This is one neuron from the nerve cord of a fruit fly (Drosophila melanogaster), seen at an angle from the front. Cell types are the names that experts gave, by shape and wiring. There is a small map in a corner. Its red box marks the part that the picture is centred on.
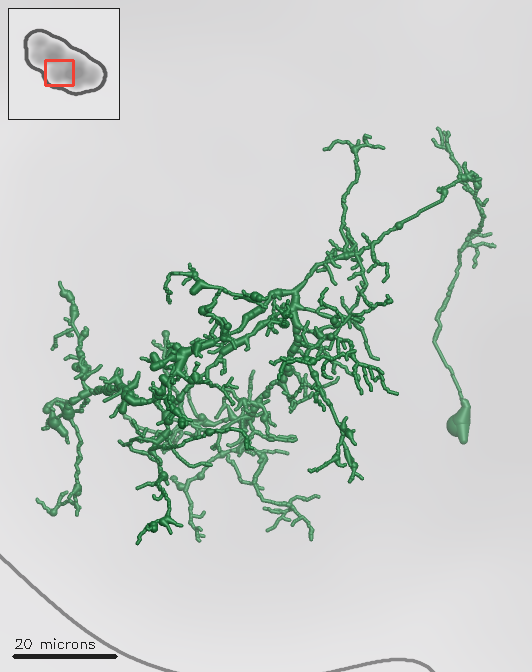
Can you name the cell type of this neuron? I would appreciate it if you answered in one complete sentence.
Included in the cell type IN12B030 is this neuron.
